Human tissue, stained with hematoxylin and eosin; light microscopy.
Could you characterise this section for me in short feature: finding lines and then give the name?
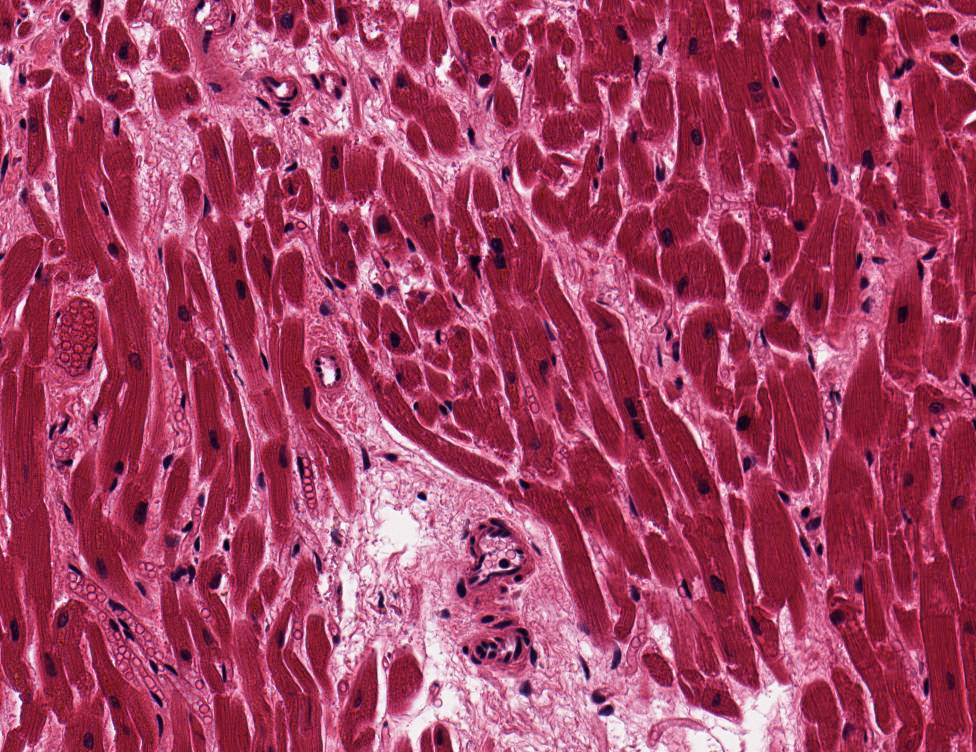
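Fibres: branch and rejoin, not separate unbranched strands
Connective tissue: pale pink, loose and fibrous between the fibres, widest in the lower centre
Nuclei: small, dark, spindle-shaped, scattered in that connective tissue
Fat: none anywhere in the field
Name: left ventricle of the heart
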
